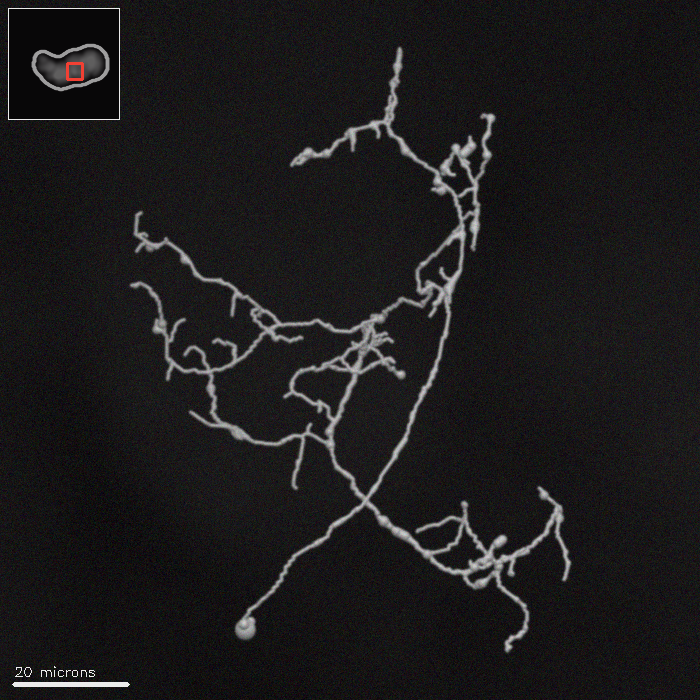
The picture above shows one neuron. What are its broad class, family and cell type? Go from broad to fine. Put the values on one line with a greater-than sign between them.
central-brain intrinsic neuron > hemilineage LALa1_anterior > SAD019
